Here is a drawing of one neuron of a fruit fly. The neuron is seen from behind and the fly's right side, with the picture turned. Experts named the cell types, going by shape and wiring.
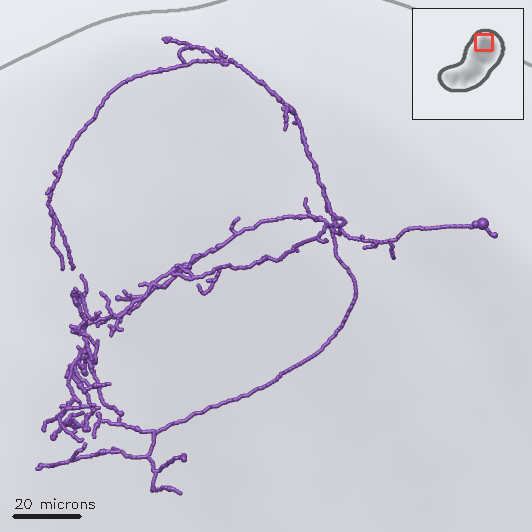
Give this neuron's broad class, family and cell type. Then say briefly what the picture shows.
This is a central-brain intrinsic neuron. Its family is hemilineage SLPa&l1_anterior. The cell type is CL091. The cell body is on the right of the picture. By the scale bar it is about 140 microns wide in this view. Dozens of branch ends can be seen.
